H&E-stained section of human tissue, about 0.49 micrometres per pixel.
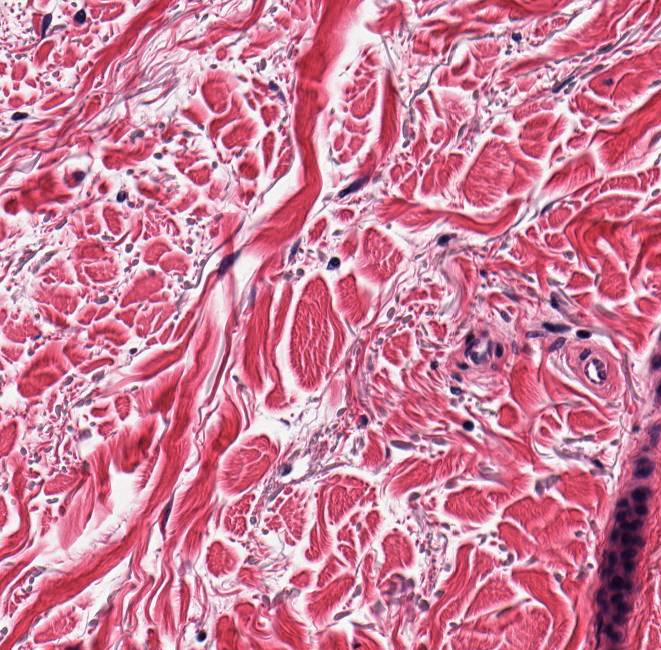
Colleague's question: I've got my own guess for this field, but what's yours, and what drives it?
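Dermis is the main tissue in this field. Interlacing bundles of pink fibres fill it, some cut across and some lengthwise. Between the bundles lie loose, pale, wispy fibres and sparse, small, dark nuclei, many of them spindle shaped.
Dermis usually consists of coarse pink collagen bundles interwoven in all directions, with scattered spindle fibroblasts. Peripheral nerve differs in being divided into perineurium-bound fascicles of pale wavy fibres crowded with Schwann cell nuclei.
No fat cells are present.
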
